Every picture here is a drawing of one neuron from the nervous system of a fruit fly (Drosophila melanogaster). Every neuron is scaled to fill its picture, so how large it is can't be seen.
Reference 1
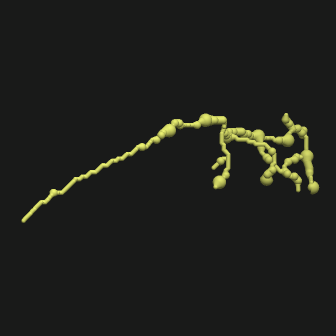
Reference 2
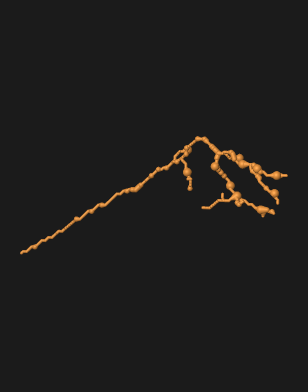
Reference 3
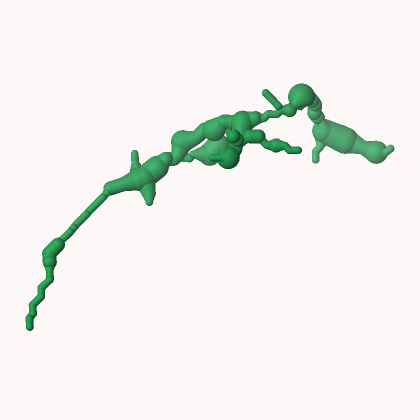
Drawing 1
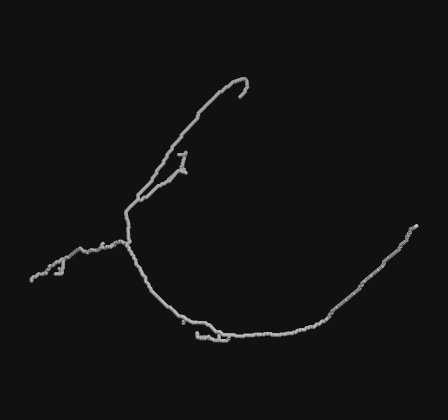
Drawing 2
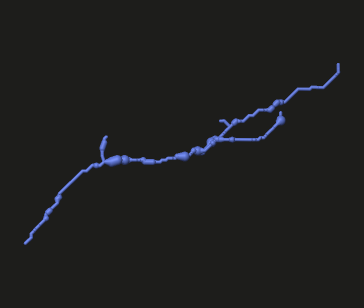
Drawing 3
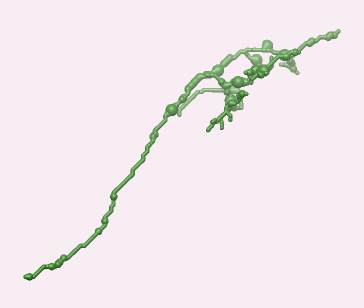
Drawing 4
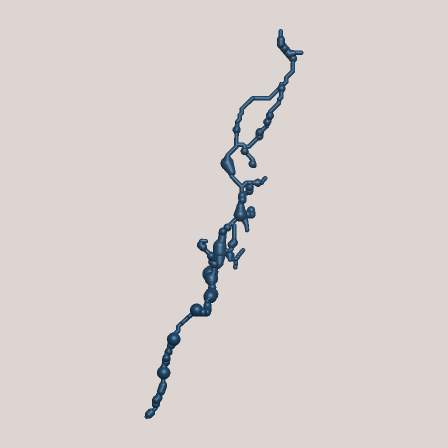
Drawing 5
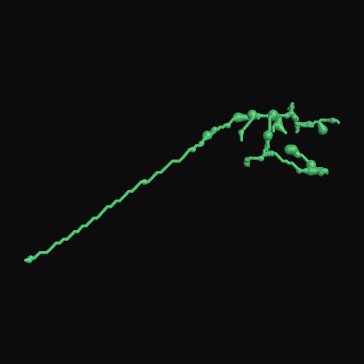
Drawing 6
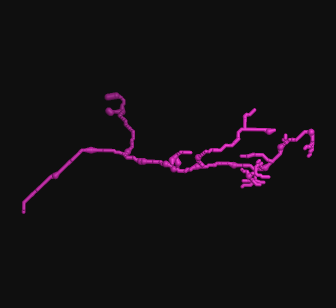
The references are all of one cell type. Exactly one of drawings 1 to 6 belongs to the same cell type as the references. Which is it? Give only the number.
5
